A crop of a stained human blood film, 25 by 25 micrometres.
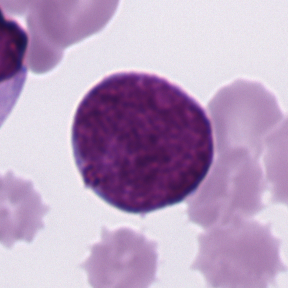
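Myeloblast, the central cell of this stained peripheral blood smear, about 13 micrometres across. Its round nucleus, about 12 micrometres across, fills about 90% of the cell's area. Notice how little cytoplasm is left: only a very thin, dark blue-purple rim shows at the edge of the nucleus. The chromatin is finely granular, with a delicate net-like pattern. You will find no vacuoles anywhere in the cell.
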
